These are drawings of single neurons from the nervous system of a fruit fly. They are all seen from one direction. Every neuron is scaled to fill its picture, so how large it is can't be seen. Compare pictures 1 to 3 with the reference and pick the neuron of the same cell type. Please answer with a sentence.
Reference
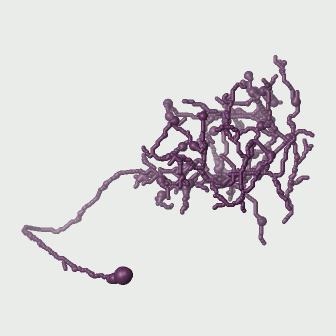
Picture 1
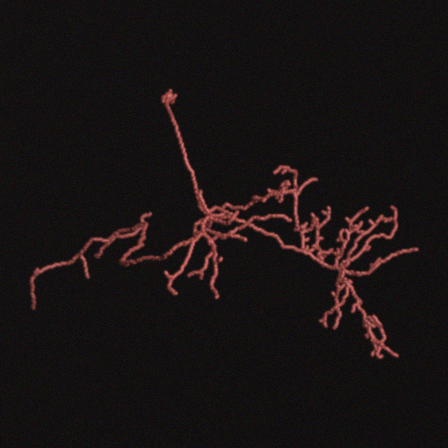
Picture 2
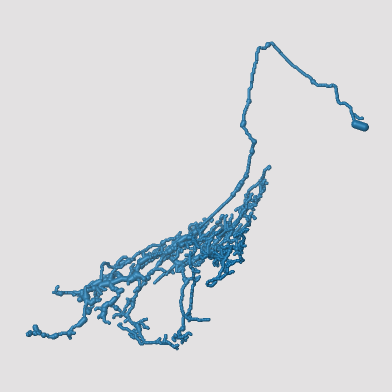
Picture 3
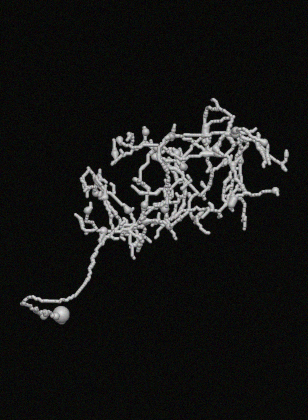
Picture 3 shows a neuron of the same cell type.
